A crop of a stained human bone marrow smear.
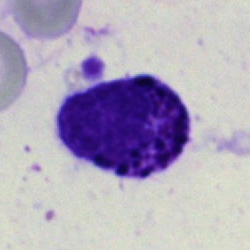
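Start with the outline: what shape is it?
Oval, and wider than it is tall.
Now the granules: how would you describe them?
Coarse and purple-black, most crowded along the right and lower edges.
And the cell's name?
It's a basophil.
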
